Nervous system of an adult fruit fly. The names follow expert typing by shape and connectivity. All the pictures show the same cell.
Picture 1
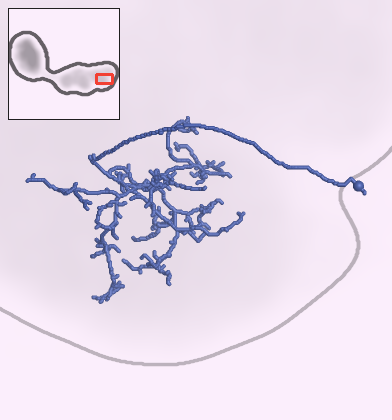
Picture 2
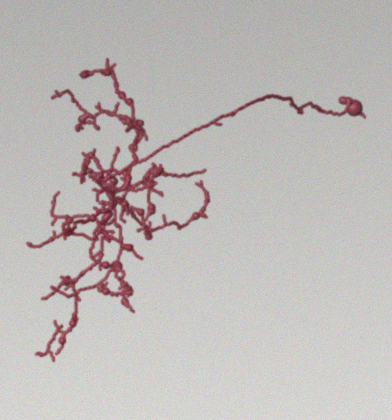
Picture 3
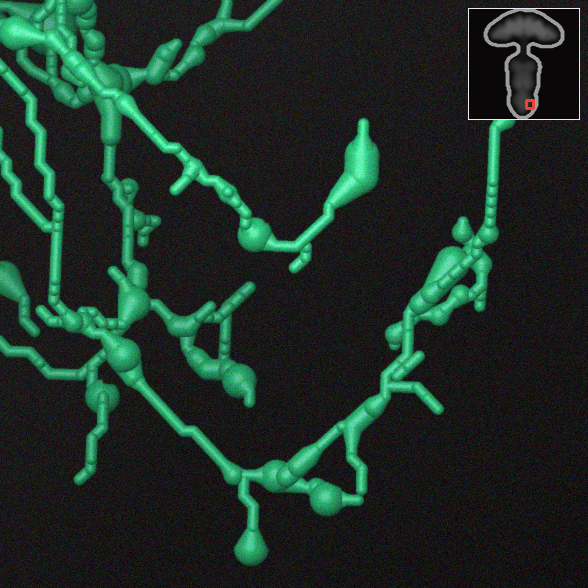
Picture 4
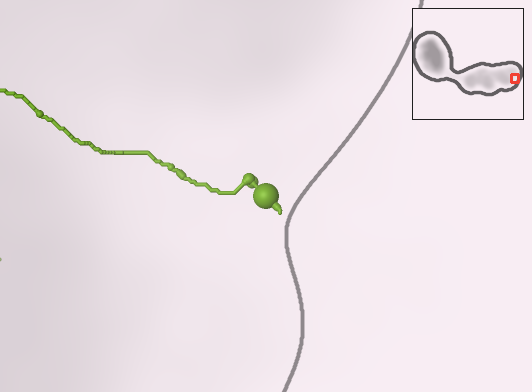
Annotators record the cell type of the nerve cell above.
IN21A111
